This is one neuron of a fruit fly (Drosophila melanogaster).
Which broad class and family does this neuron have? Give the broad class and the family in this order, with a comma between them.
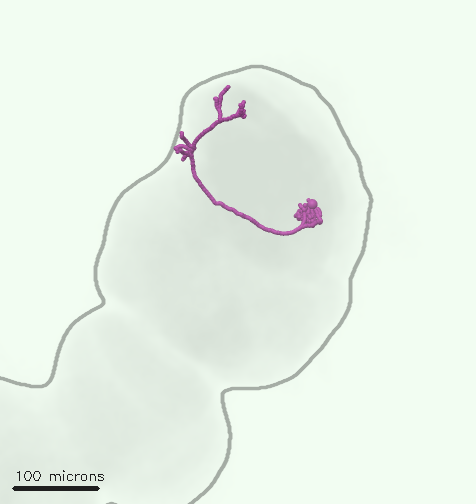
central-brain intrinsic neuron, hemilineage ALad1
